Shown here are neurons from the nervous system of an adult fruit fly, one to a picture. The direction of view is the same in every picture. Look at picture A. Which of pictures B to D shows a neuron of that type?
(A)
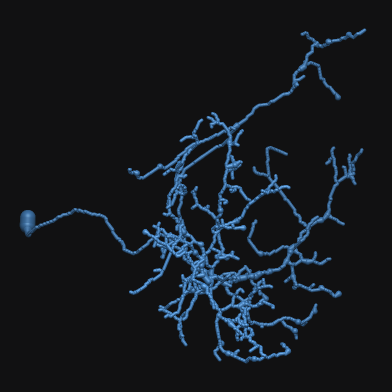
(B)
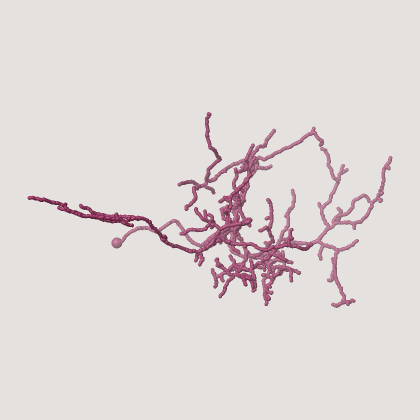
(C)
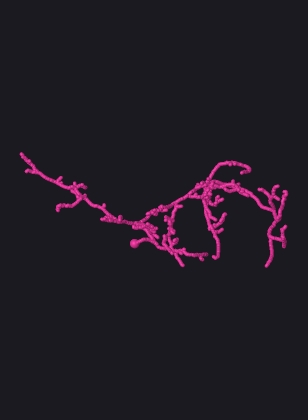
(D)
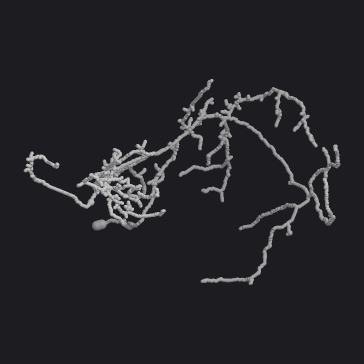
B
